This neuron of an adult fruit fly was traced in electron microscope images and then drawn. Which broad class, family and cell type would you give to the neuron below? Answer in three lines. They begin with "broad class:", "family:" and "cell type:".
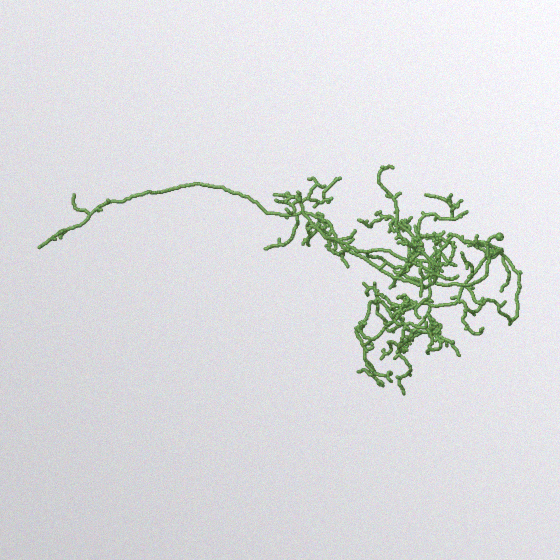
broad class: central-brain intrinsic neuron
family: hemilineage VLPl2_medial
cell type: CB3019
